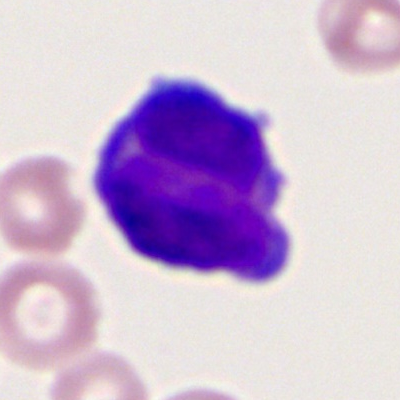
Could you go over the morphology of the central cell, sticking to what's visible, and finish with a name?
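The outline is irregular and angular, not smoothly round. Dense chromatin stains dark purple. Scant cytoplasm forms only a thin deep-blue rim around the nucleus. Small knob-like projections stand out from the upper and right edges. This is a myeloblast.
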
